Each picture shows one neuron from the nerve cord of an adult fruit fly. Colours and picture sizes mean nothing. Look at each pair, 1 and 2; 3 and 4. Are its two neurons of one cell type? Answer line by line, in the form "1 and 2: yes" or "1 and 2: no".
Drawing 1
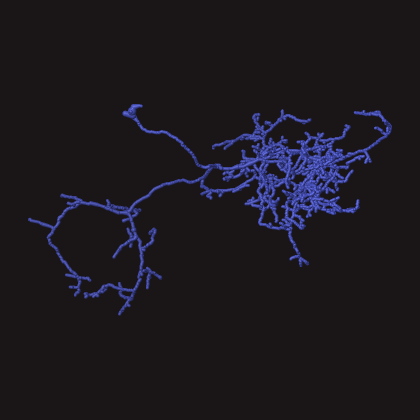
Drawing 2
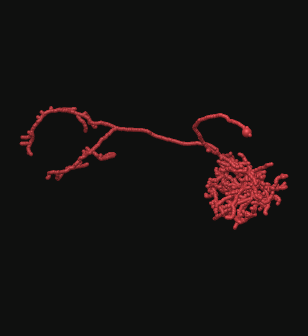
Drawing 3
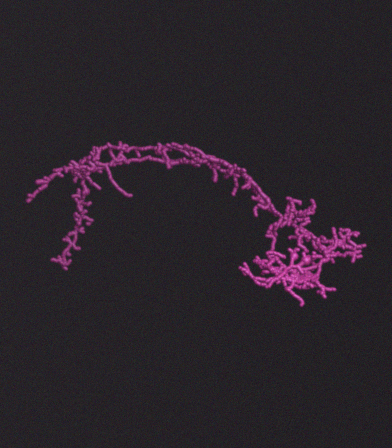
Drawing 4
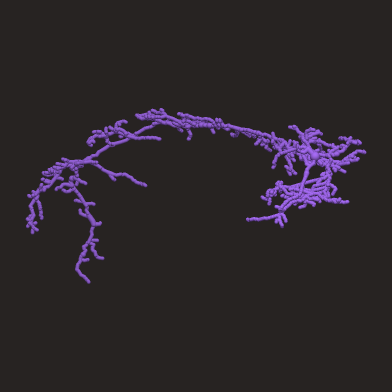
1 and 2: yes
3 and 4: yes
